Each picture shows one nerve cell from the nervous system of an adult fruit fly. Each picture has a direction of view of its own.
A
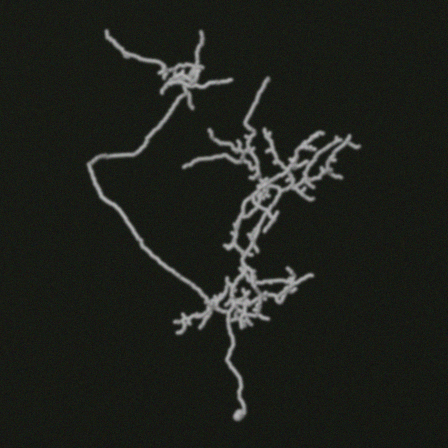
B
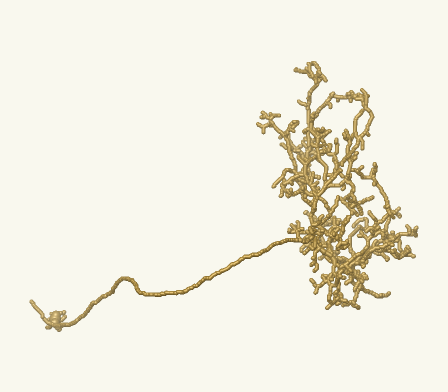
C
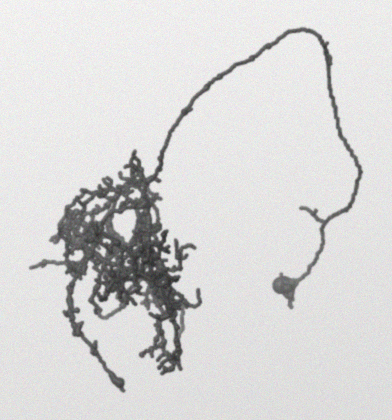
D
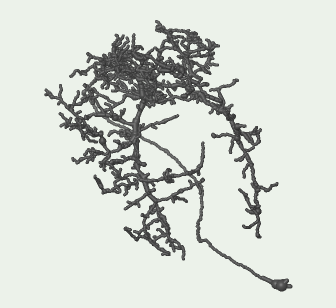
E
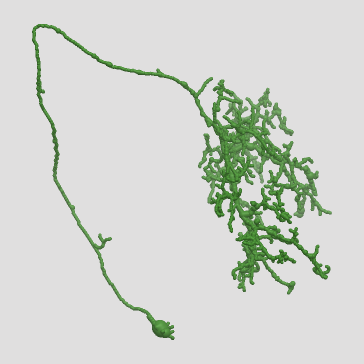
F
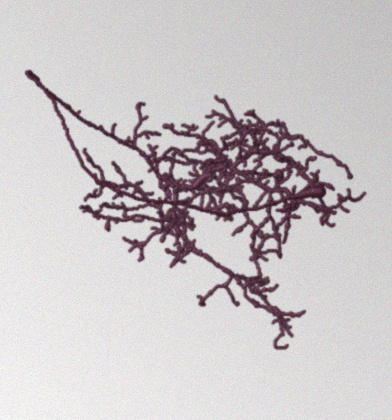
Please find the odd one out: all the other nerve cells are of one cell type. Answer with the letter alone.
A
